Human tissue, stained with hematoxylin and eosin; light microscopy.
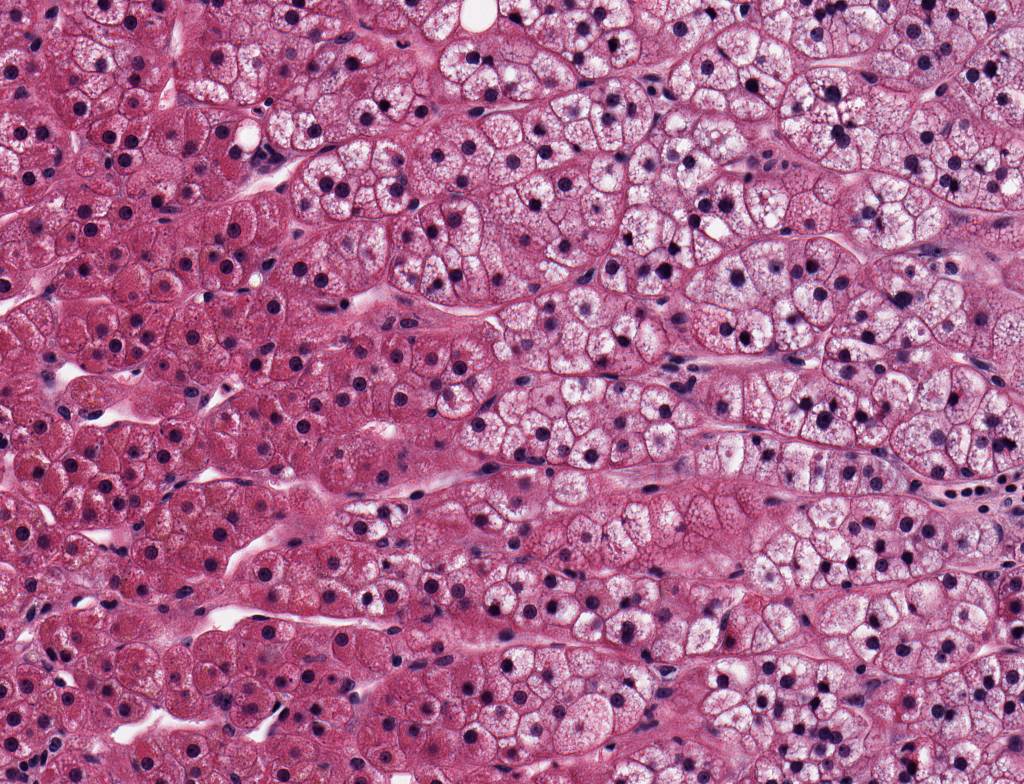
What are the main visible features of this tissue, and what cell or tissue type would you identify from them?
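The cells sit in cords and nests running roughly left to right, separated by thin septa. Cells to the right and top have pale, finely vacuolated, foamy cytoplasm; left-hand cells have denser, deeply eosinophilic cytoplasm with few or no vacuoles. Borders between cells are sharply outlined, most clearly among the pale vacuolated ones. This is adrenal gland.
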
